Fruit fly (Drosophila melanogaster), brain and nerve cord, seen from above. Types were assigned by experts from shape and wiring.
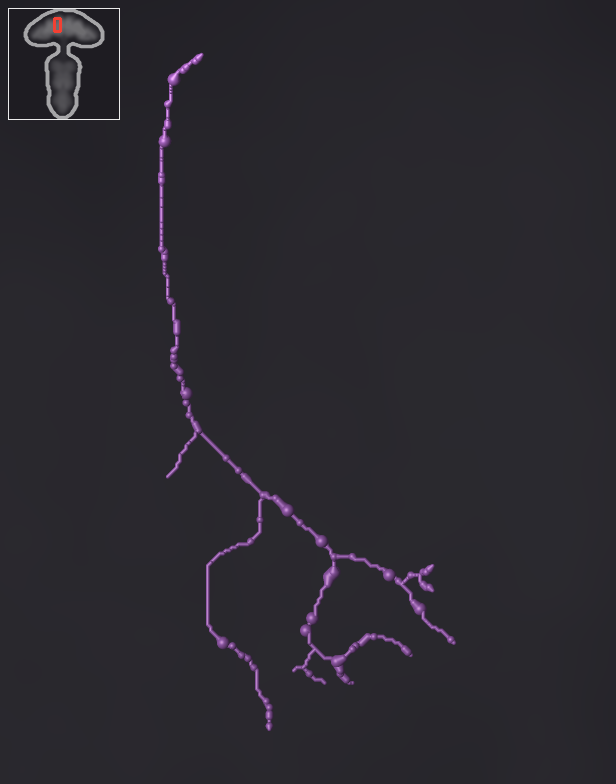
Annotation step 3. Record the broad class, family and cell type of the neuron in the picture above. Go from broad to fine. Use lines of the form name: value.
broad class: sensory neuron entering the brain
family: class mechanosensory
cell type: JO-EV4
